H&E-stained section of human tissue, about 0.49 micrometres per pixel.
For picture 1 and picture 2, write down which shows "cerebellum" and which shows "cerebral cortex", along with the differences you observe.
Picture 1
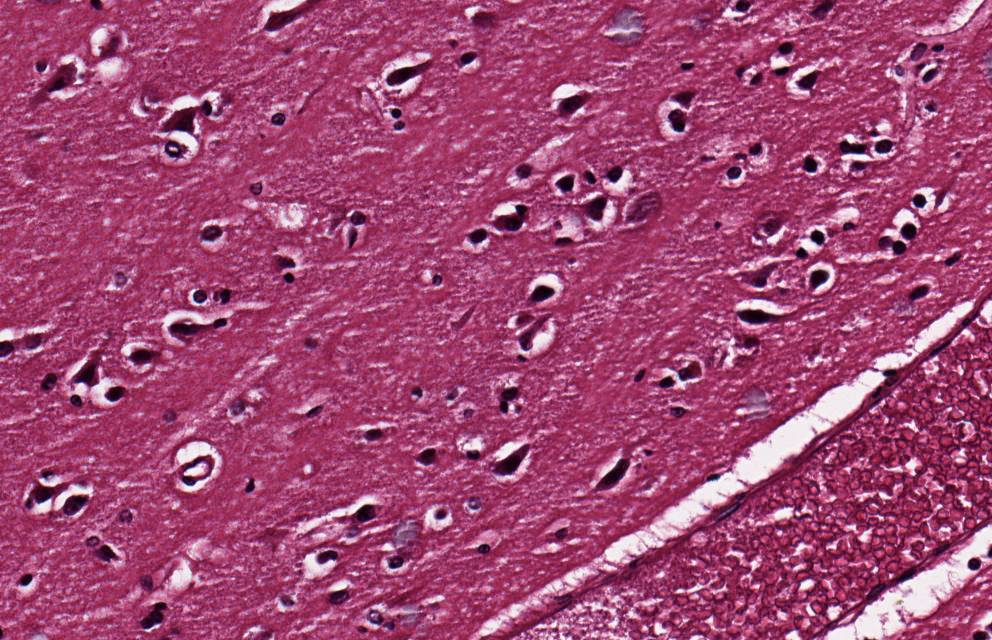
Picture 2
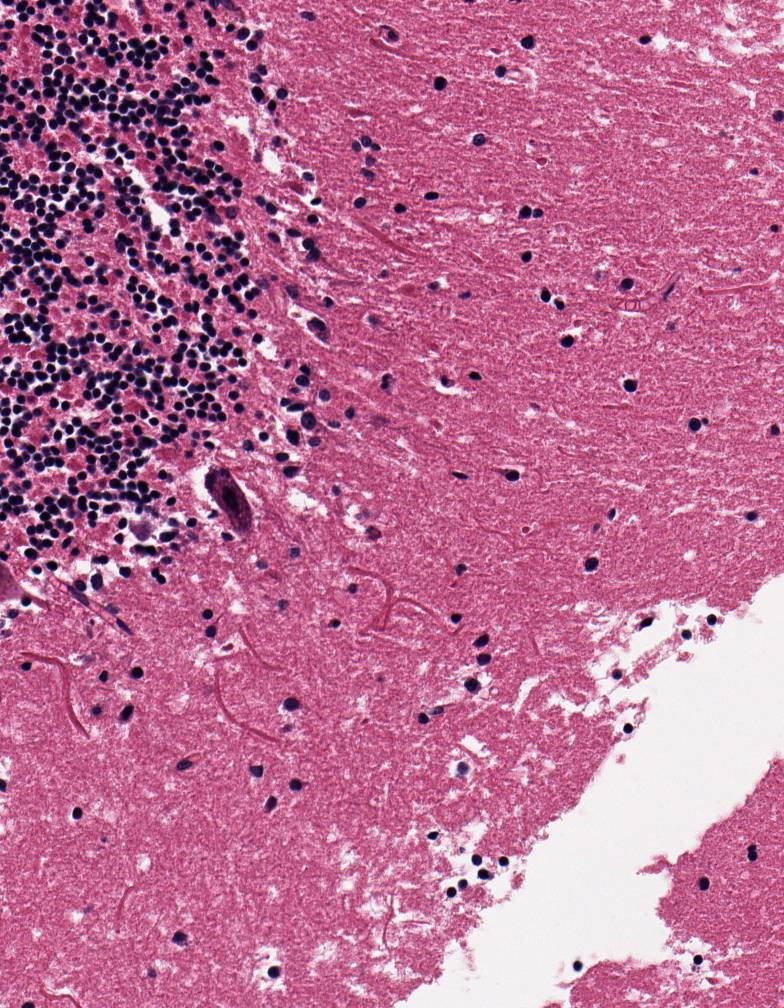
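Oh, that first one's cerebral cortex, and the second is cerebellum. In the cortex, most of it is pink, finely granular matrix with cells dotted through singly or in small clusters, many sitting in clear, empty halos. Lots of small, round, darkly stained nuclei with little visible cytoplasm are scattered about, and in the middle a few larger cells have angular dark bodies tapering into short processes. The cerebellum's another matter: a dense sheet of small, round, dark-blue nuclei packs the upper left corner. The rest is mostly pale pink, finely fibrillar tissue with only sparse small nuclei, and the boundary runs diagonally from the top down to the left edge.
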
